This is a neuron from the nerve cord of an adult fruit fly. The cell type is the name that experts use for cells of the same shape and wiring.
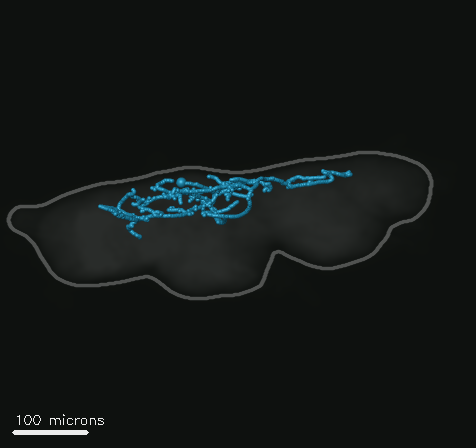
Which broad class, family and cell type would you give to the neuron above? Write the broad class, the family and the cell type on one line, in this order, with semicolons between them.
nerve-cord intrinsic neuron; hemilineage 19B; IN19B055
